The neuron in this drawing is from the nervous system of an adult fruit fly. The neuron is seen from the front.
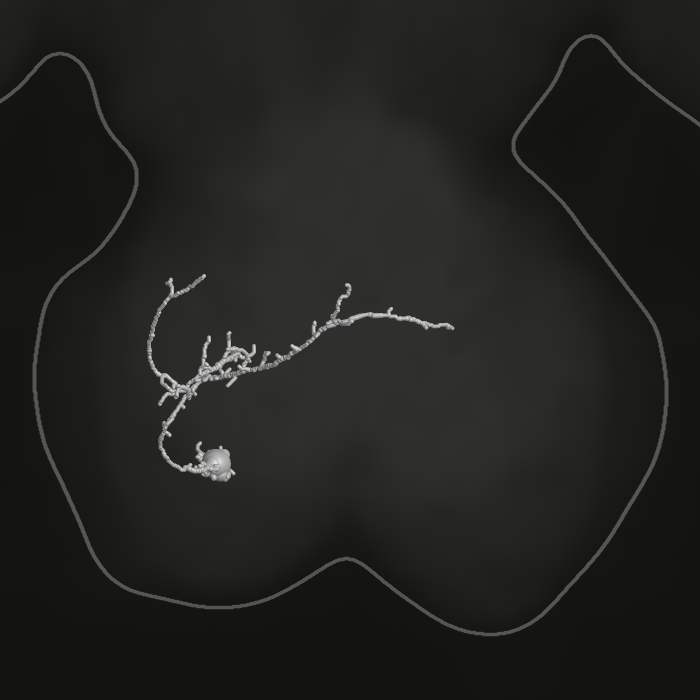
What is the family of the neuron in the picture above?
hemilineage 15B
